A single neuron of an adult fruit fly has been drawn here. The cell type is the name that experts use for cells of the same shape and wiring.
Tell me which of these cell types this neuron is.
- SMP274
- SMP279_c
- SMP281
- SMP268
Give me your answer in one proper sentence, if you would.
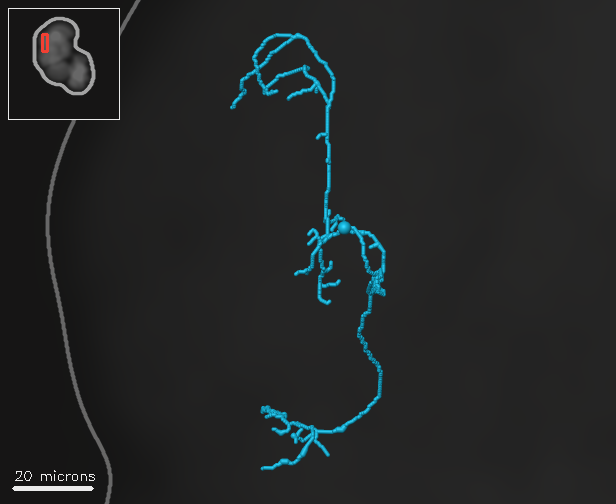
This neuron is included in the cell type SMP281.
